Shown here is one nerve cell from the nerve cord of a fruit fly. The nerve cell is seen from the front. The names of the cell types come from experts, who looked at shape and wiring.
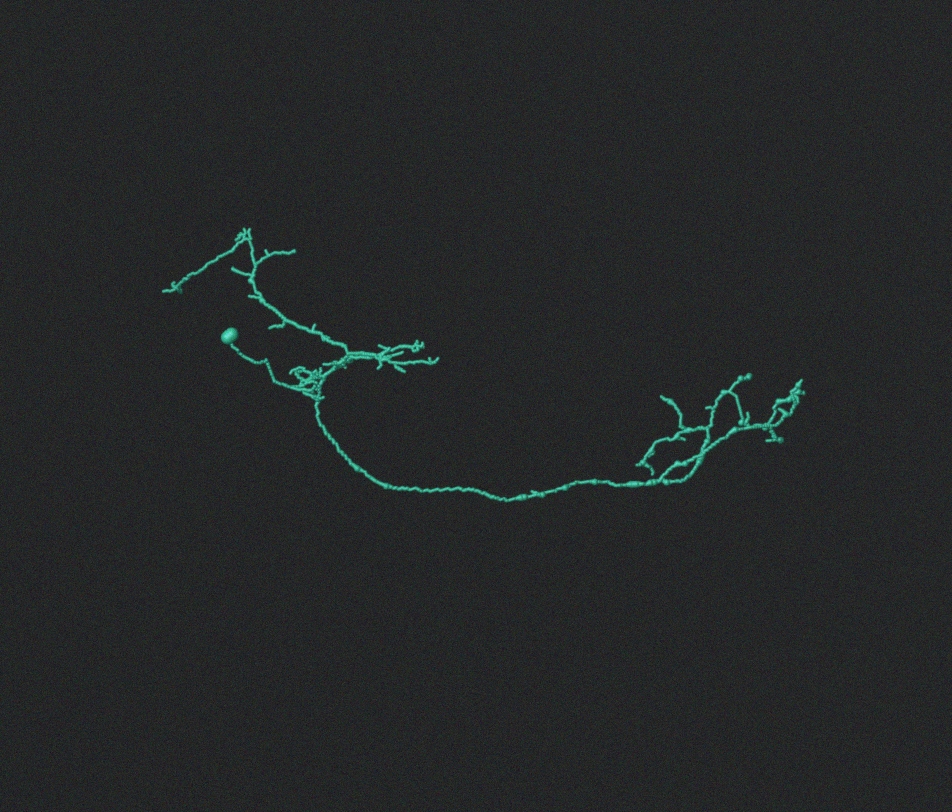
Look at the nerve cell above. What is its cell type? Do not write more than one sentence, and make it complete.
The cell type to which this neuron belongs is IN01A082.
